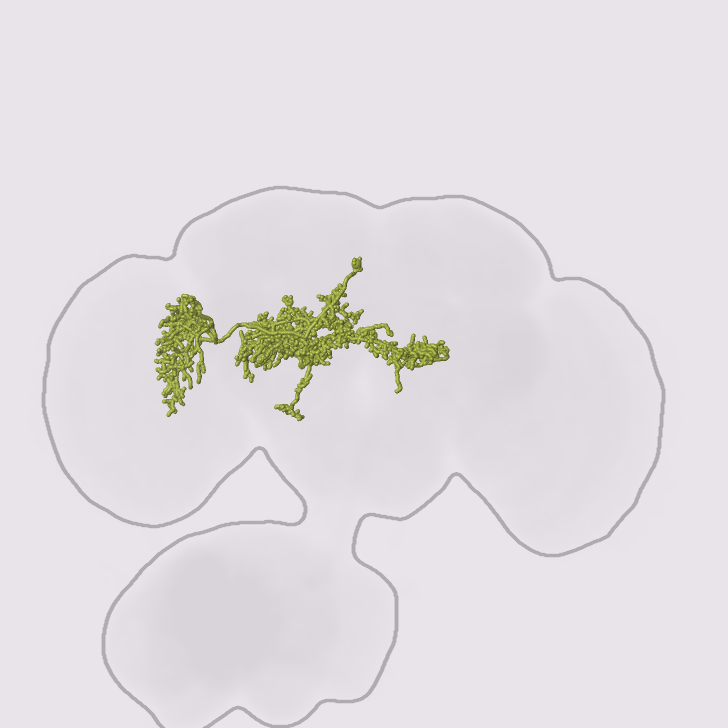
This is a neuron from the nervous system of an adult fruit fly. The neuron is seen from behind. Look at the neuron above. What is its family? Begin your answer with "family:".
family: LoVC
